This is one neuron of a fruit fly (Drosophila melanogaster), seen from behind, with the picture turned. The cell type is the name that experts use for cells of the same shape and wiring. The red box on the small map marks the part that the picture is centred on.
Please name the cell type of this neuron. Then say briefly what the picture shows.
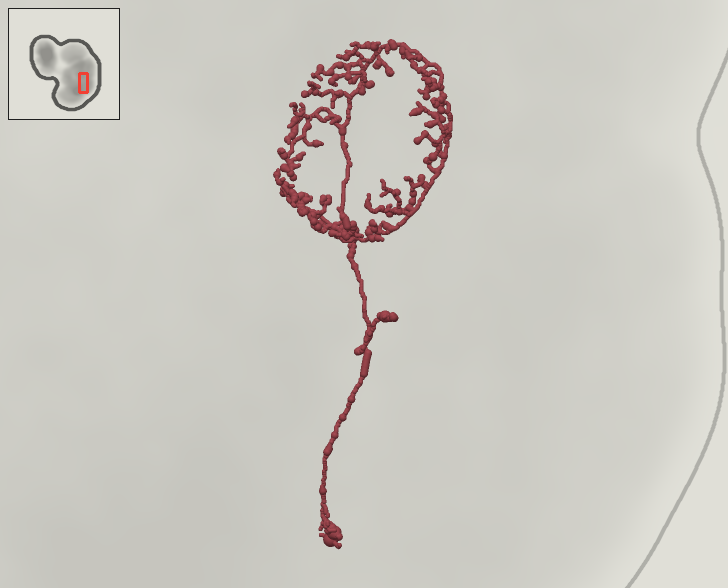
The cell type is ER4d. It is a central-brain intrinsic neuron. Dozens of branch ends can be seen. As drawn here it is more than twice as tall as it is wide.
